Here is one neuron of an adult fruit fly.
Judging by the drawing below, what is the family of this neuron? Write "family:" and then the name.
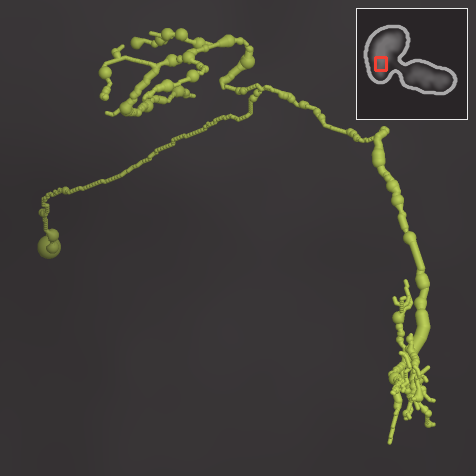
family: LC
